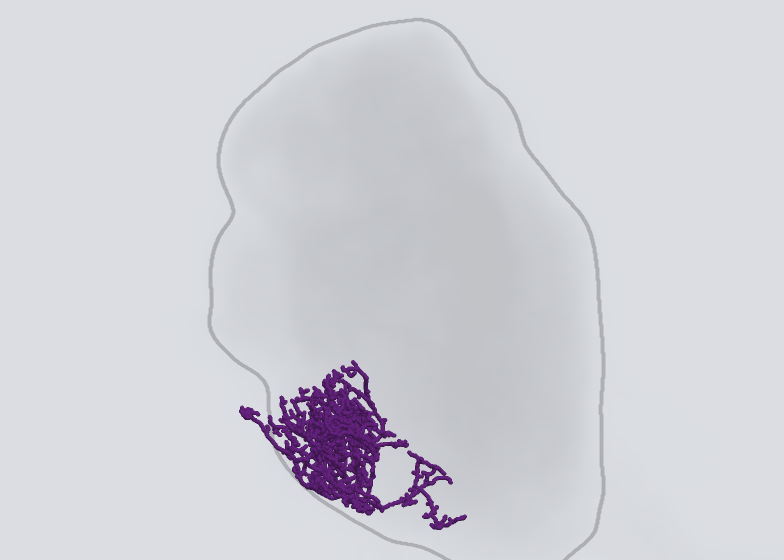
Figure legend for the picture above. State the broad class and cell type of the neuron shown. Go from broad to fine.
central-brain intrinsic neuron; GNG510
